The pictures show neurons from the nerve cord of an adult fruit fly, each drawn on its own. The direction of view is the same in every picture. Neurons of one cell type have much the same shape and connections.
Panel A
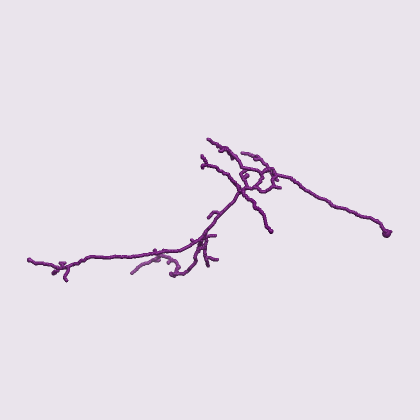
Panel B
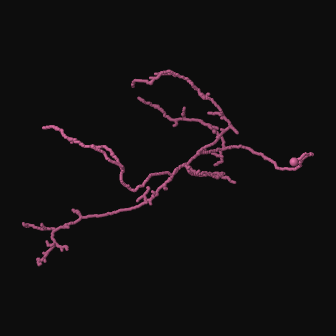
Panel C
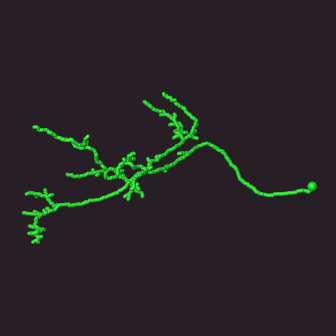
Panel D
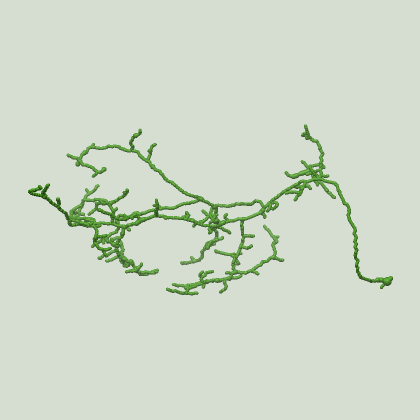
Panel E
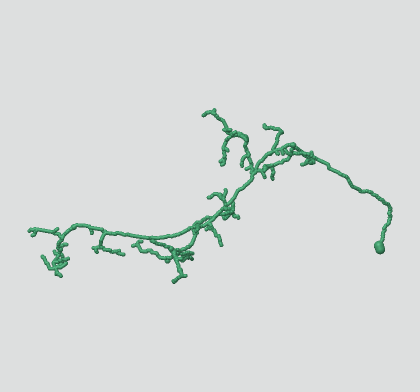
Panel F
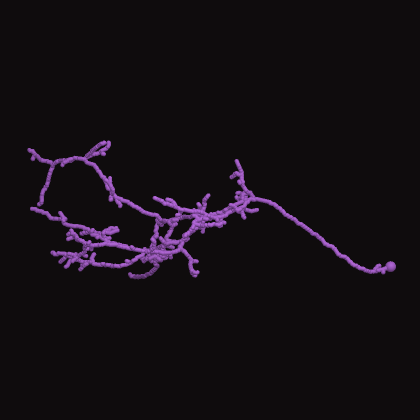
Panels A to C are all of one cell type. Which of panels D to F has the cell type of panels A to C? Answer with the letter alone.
E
